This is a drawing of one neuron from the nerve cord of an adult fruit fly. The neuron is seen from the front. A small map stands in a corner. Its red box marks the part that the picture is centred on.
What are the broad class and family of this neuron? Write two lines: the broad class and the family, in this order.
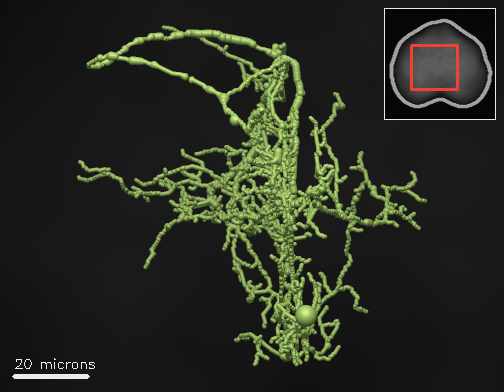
ascending neuron
hemilineage 02A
